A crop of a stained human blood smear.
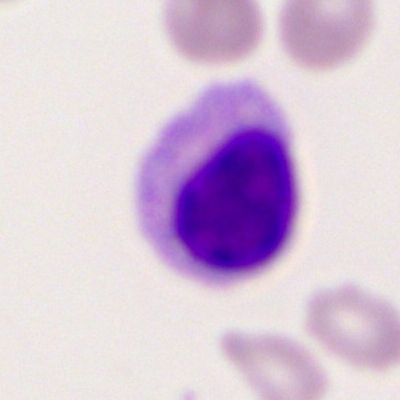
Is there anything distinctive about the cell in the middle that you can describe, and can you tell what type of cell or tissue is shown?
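Start with the outline, which is irregular, with an uneven, bulging upper edge. Inside, the nucleus sits off-centre toward the lower right, and its dense chromatin stains dark purple. The cytoplasm makes a broad zone on the upper and left sides of the nucleus. What we have here is a lymphocyte.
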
